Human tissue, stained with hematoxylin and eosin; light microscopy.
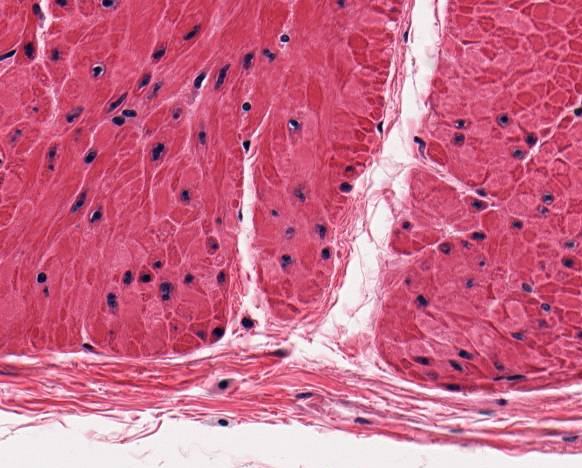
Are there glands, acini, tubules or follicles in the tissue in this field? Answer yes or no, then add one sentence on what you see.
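No. No epithelium or glands are present anywhere in the field.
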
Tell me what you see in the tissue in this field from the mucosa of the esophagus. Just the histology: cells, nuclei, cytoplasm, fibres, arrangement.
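Field mostly muscle, in separate bundles divided by pale clefts. Right bundle: fibres cut mostly in cross-section, seen as polygonal profiles. Upper left: many muscle nuclei elongated. Cytoplasm strongly eosinophilic, fairly uniform pink.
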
